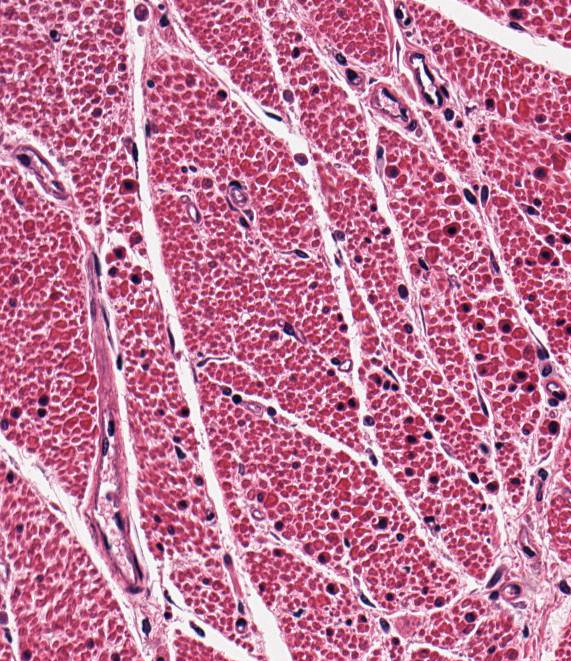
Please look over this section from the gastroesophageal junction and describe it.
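Look first at how thin pale septa divide the field into elongated bundles, running mainly from upper left to lower right. Within each bundle, small rounded eosinophilic profiles, cut in cross section, are densely packed. Notice their tint varies: deep red ones mixed among paler pink ones. Dark purple nuclei are sparse and scattered by comparison.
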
